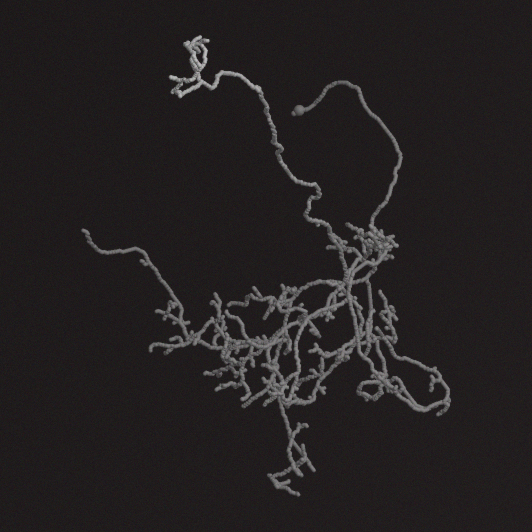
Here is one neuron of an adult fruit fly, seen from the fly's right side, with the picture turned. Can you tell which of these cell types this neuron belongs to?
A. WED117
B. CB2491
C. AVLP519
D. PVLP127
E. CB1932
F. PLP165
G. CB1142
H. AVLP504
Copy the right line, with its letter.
E. CB1932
